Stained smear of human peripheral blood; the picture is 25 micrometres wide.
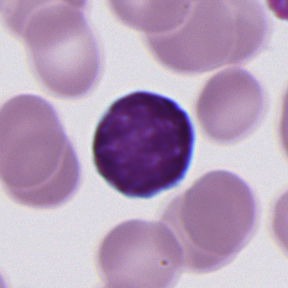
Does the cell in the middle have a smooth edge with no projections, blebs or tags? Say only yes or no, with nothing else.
Yes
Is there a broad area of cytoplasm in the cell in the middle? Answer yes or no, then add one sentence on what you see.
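No. Cytoplasm is at most a very thin rim around the nucleus.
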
